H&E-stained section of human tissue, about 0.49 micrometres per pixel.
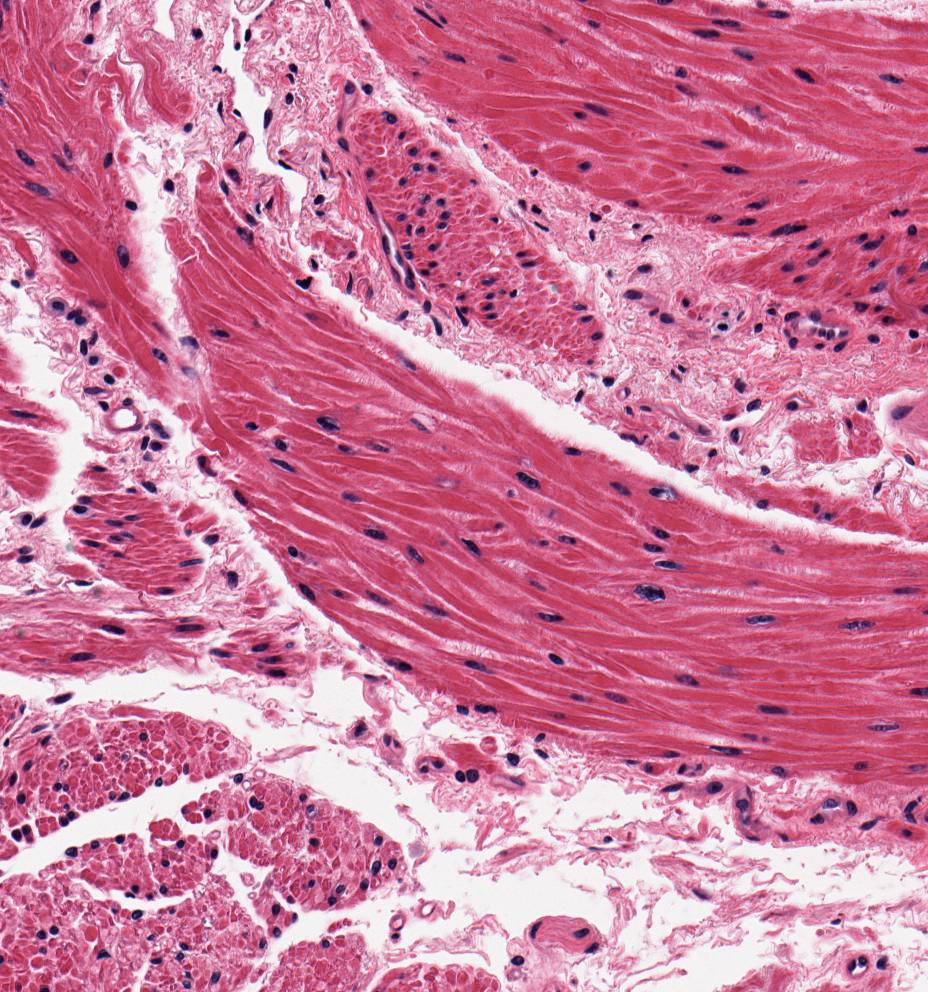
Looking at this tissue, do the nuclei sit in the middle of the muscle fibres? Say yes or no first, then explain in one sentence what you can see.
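Yes. The muscle cells have single, elongated, cigar-shaped nuclei lying in the middle of the cell.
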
